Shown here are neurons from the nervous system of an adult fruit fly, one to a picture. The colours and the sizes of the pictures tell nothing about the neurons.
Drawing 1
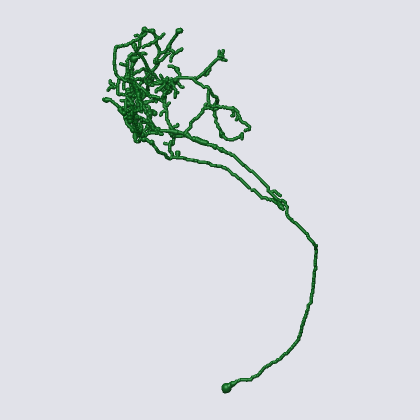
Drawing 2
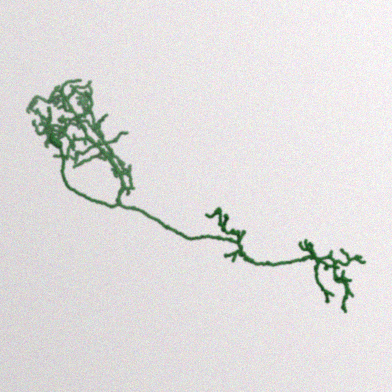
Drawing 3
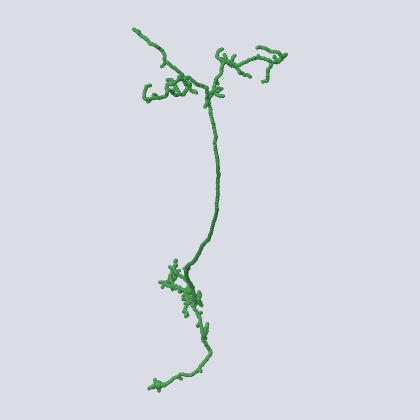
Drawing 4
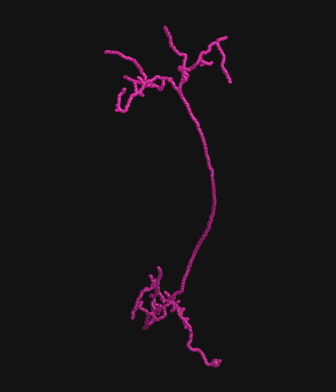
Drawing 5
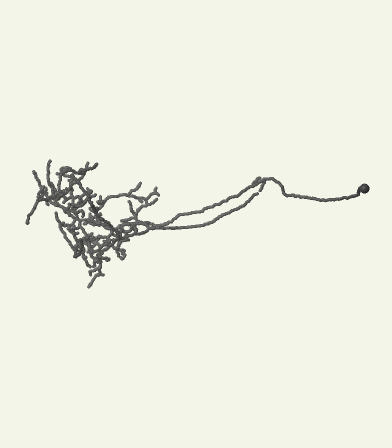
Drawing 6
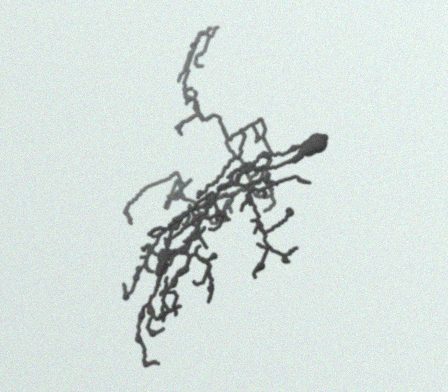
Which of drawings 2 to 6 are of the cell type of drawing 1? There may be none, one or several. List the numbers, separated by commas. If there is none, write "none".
5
